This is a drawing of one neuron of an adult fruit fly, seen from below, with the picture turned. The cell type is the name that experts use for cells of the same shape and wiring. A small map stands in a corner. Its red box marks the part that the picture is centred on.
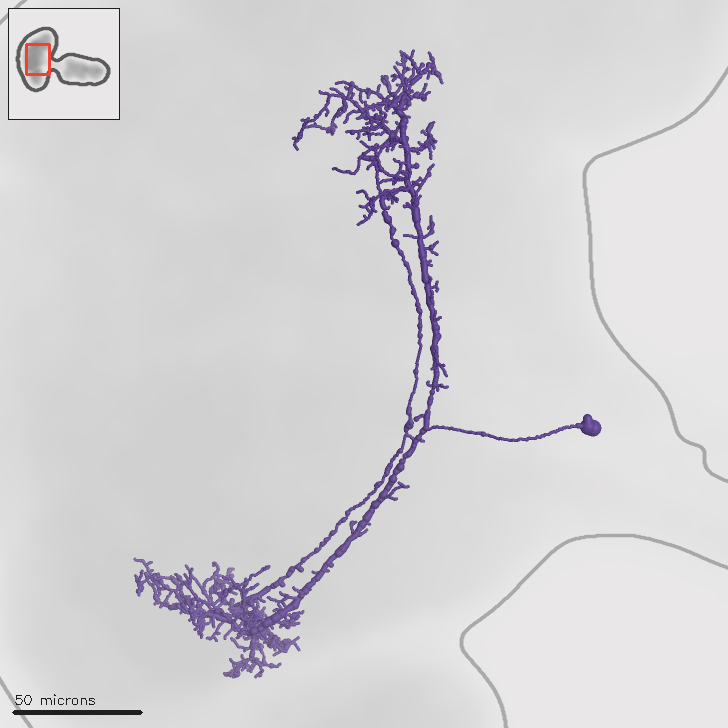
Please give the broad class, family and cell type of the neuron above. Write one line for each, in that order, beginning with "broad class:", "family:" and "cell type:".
broad class: central-brain intrinsic neuron
family: hemilineage LB0
cell type: WED189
